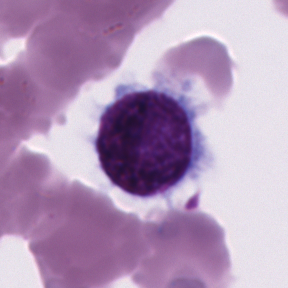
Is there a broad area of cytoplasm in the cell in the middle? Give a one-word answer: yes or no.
No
